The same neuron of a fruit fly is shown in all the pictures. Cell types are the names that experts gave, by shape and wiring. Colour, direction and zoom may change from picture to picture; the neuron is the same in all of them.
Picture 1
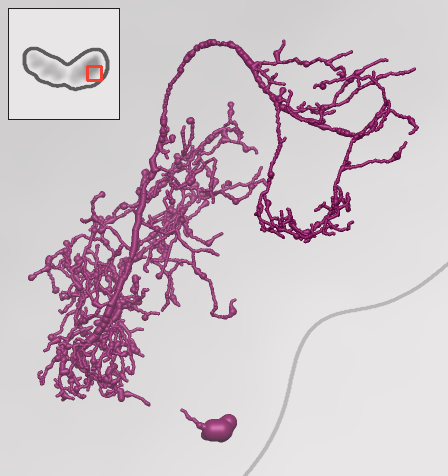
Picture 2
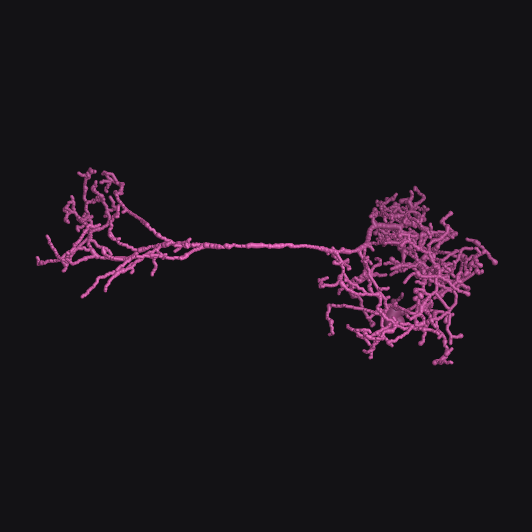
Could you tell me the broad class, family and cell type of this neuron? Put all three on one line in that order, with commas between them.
central-brain intrinsic neuron, hemilineage ALv2, vLN24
